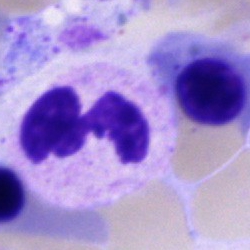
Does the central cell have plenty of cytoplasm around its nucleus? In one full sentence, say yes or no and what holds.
Yes, abundant cytoplasm encircles the nucleus of the cell.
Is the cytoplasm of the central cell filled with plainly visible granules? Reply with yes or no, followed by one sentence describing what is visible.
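Yes. Fine lilac granules are scattered throughout the cytoplasm.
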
